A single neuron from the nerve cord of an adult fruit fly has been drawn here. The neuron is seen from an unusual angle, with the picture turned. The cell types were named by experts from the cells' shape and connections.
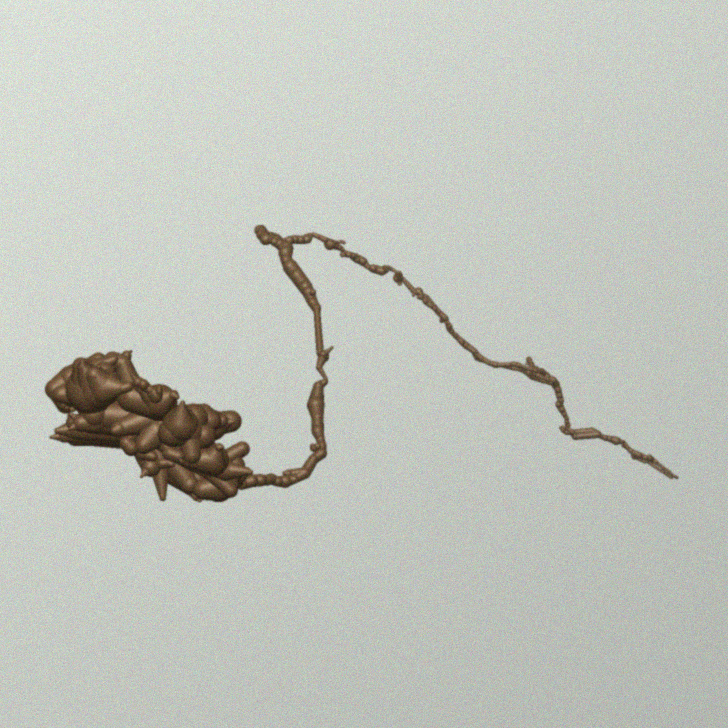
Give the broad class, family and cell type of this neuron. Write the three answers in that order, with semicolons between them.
sensory neuron entering the nerve cord; class mechanosensory proprioceptive; SNpp56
